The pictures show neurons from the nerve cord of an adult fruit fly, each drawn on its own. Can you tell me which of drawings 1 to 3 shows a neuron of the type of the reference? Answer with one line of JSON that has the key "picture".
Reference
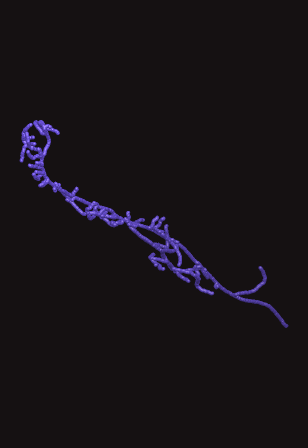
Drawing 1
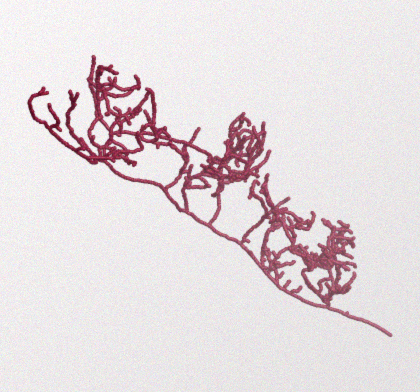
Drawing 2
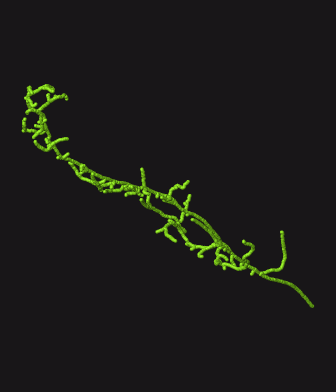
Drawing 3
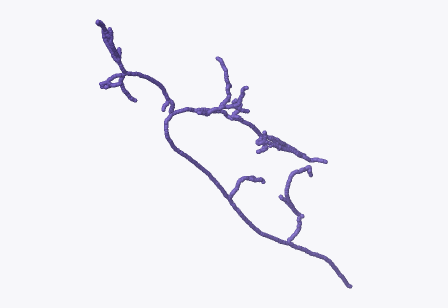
{"picture": 2}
